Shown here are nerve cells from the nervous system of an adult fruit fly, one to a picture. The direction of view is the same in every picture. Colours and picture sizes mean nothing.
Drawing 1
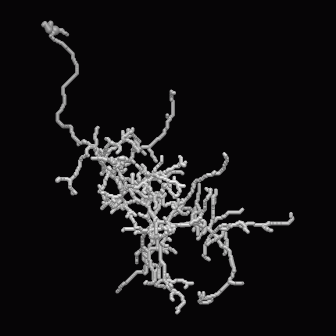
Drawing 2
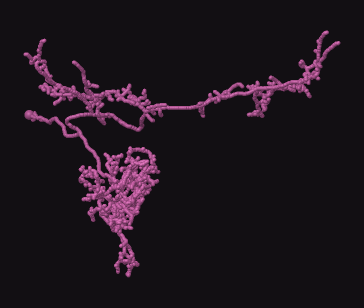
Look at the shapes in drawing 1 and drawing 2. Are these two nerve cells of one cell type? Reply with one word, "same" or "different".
different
